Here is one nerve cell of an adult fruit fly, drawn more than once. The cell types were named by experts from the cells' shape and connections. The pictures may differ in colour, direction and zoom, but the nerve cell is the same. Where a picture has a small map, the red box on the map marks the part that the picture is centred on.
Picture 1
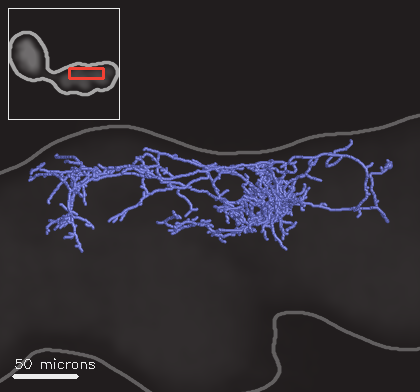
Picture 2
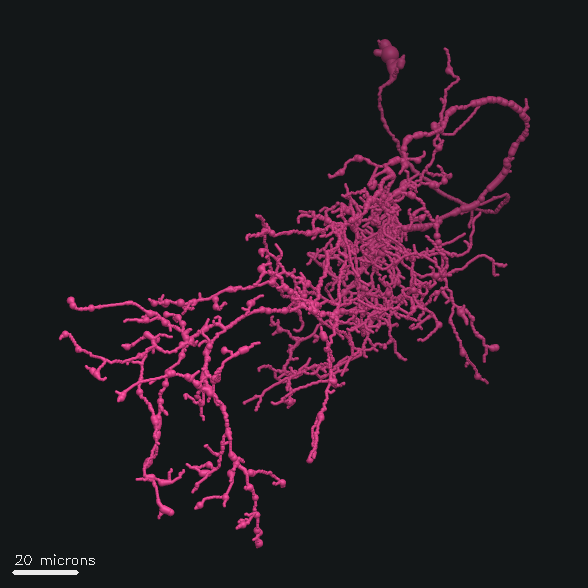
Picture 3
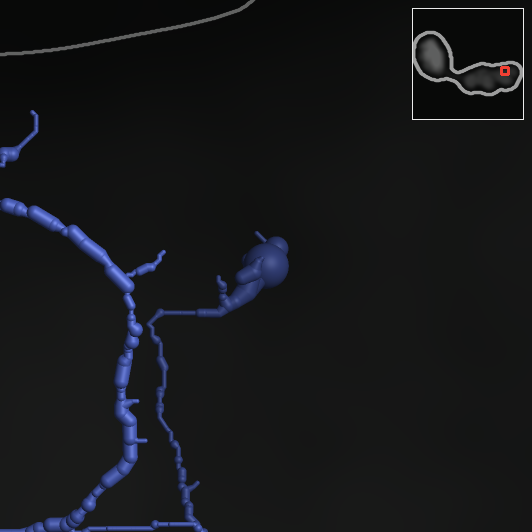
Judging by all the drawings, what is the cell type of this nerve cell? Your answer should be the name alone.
INXXX119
